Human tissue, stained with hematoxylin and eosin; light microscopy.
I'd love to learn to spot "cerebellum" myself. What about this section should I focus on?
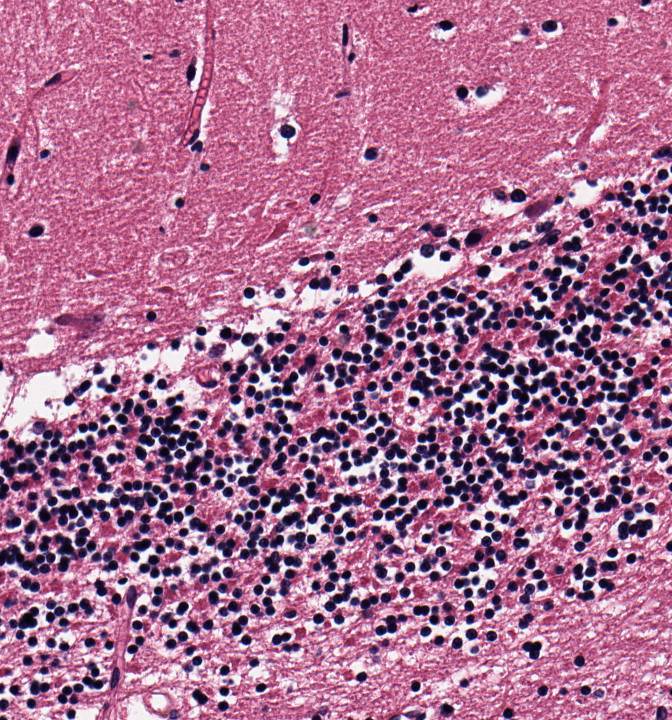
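I'm asking myself what here fits the cerebellum. The field divides into two zones, and their boundary climbs from lower left to upper right.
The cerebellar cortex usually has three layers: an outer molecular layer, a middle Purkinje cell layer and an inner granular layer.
So a field split into distinct layered zones sits well with it. The upper zone is a finely fibrillary pink meshwork, pale, with only a few scattered nuclei. Below, small round nuclei crowd together, darkly stained, with hardly any cytoplasm showing. Less easy to place are the small pink, nucleus-free patches scattered among those packed dark nuclei; I'll record them just as they are.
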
